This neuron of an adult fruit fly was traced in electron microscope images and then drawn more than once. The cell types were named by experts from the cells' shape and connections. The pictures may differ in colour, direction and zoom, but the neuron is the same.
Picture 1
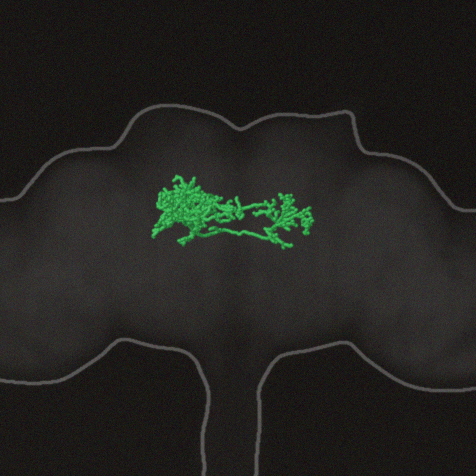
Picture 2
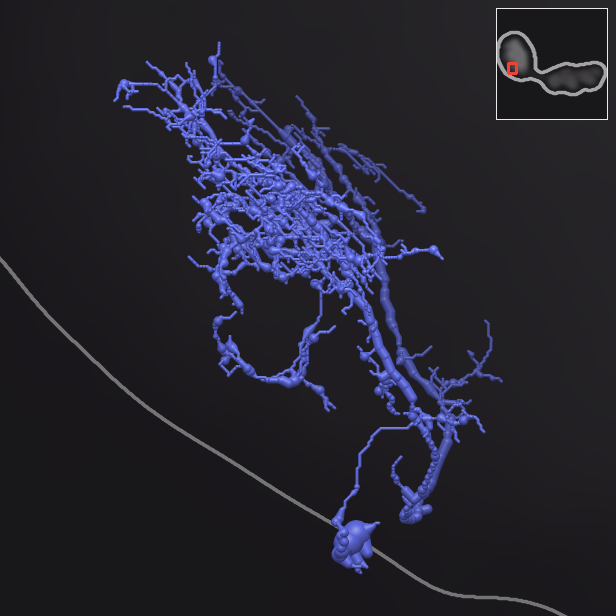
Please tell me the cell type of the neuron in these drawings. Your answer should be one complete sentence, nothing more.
This neuron is a cell of type GNG167.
